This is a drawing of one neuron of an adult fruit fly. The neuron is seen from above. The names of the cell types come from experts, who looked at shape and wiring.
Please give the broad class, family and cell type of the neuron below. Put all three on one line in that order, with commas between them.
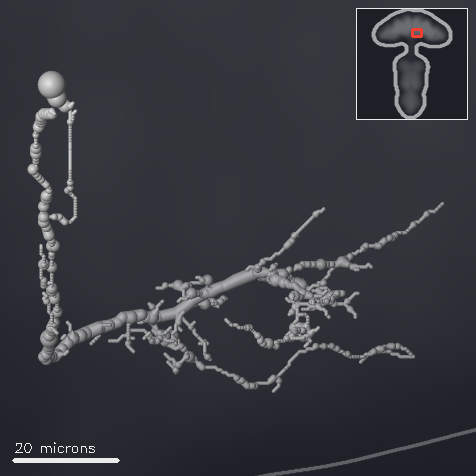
visual centrifugal neuron, OCC, OCC02a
